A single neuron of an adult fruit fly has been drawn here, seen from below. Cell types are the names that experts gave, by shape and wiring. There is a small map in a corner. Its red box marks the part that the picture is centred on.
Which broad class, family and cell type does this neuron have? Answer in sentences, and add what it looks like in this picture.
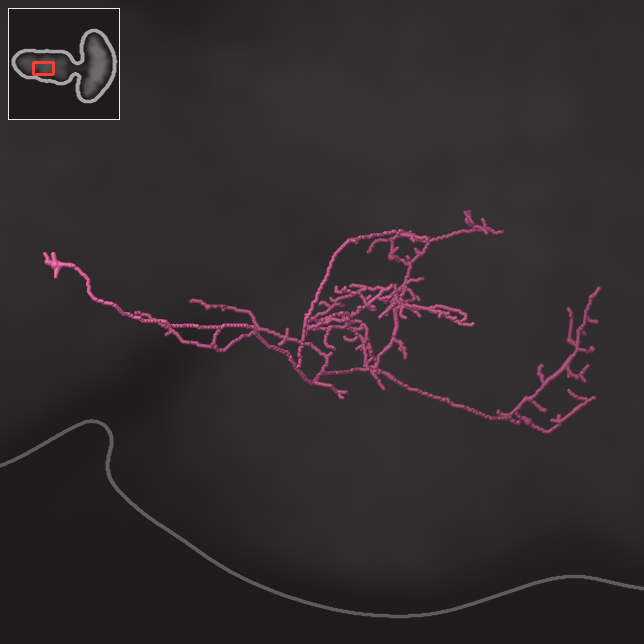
Its broad class is nerve-cord intrinsic neuron. The family is hemilineage 03B. The cell type is IN03B072. It lies in the nerve cord. Its cell body lies on the left of the picture. The picture shows dozens of branch ends.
